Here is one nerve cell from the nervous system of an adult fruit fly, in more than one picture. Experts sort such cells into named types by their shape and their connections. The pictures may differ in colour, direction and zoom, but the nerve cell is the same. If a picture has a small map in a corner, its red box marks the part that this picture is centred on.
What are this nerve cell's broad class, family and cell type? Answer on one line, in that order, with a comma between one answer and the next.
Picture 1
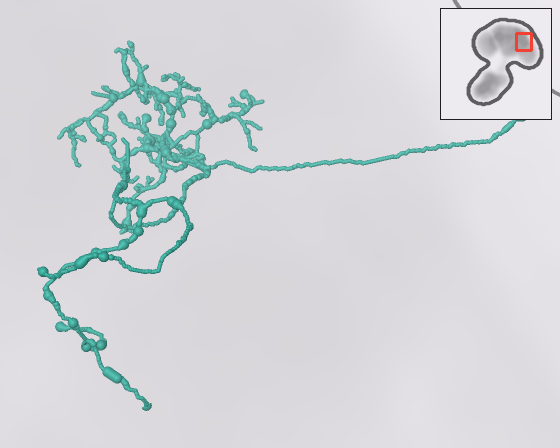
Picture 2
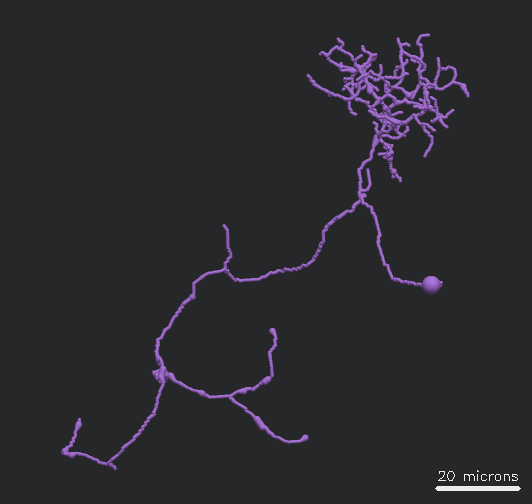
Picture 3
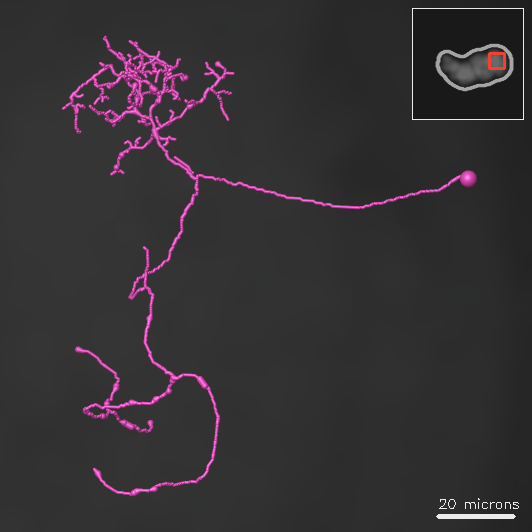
central-brain intrinsic neuron, hemilineage VLPl2_posterior, LHAV2b4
